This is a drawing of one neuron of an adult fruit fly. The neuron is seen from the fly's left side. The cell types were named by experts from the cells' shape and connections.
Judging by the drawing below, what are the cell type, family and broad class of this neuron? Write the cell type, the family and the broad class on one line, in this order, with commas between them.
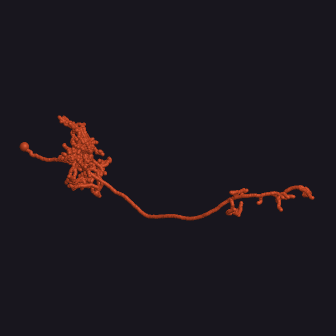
DNb04, DNb, descending neuron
